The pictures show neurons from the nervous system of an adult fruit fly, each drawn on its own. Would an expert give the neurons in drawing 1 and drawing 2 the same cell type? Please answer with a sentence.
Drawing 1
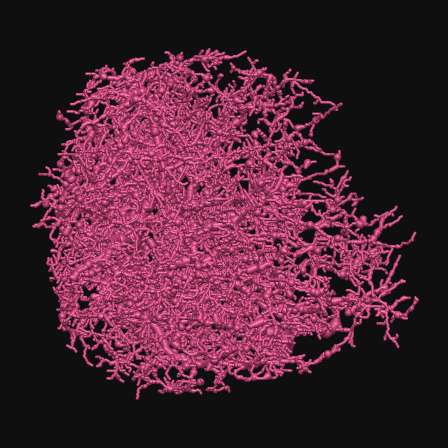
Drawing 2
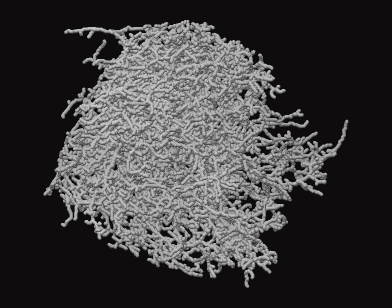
They are of the same cell type.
